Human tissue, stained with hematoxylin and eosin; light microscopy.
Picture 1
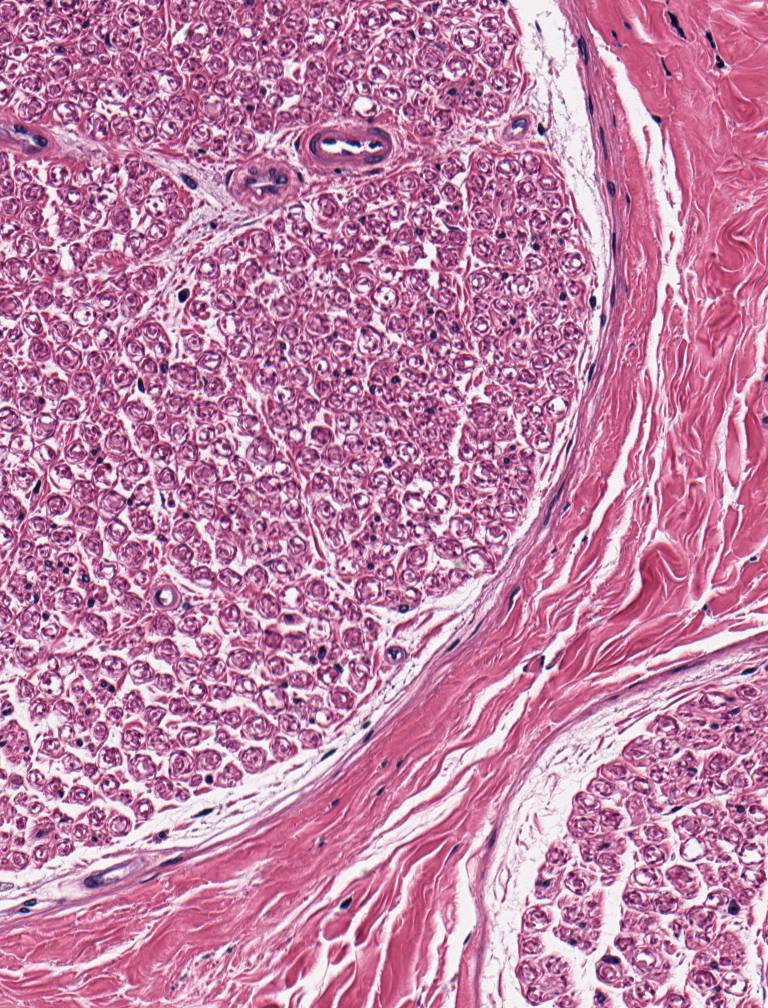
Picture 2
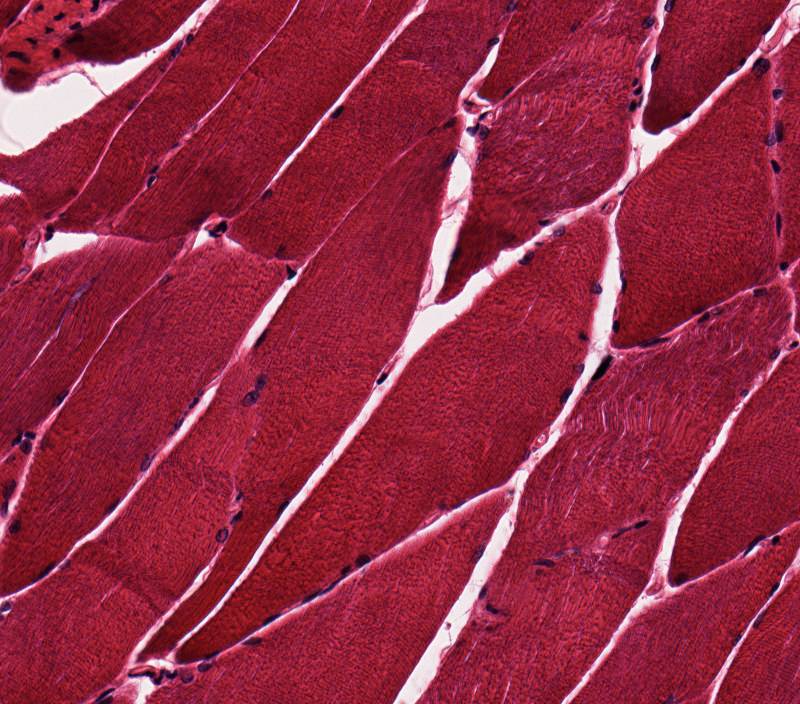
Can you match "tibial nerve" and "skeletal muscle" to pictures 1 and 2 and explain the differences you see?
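The tibial nerve appears in picture 1, the skeletal muscle in picture 2. In the tibial nerve, a large fascicle cut in cross-section fills the upper left, with a smaller one in the lower right corner. Both are closely packed with myelinated nerve fibres, cut transversely so that they appear as small round profiles. Small dark nuclei are sparsely scattered between the fibres, and small thick-walled blood vessels lie in the upper part of the large fascicle. The skeletal muscle fibres, by contrast, are broad and unbranched, each many nuclei wide. Their small, dark, flattened nuclei sit at the edges of the fibres rather than in the centres. A fine striated texture is visible within the fibres, clearest at the right of the field, and only thin, pale pink strands of connective tissue separate them.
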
